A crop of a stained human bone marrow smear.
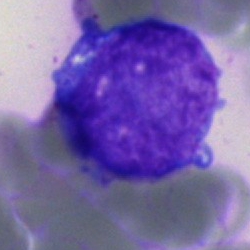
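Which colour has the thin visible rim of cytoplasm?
Deep blue.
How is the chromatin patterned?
Deep purple and finely stippled throughout the nucleus.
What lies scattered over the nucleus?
A few small pale whitish spots.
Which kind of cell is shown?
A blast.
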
